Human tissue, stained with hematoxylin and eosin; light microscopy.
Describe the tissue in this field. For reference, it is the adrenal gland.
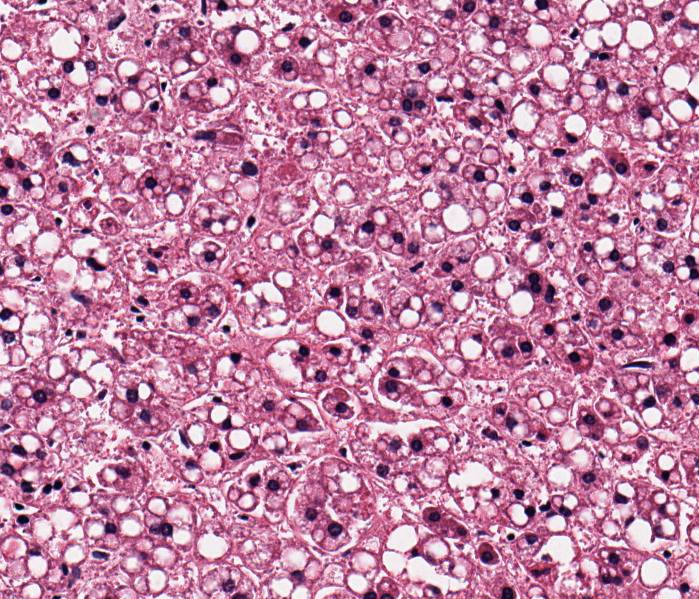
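Most polygonal cells contain several round clear vacuoles, not a single one. Their nuclei are round and dark, mostly near the cell centre. Cytoplasm between the vacuoles is pink and finely granular. Narrow slit-like spaces between cells hold small elongated dark nuclei.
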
